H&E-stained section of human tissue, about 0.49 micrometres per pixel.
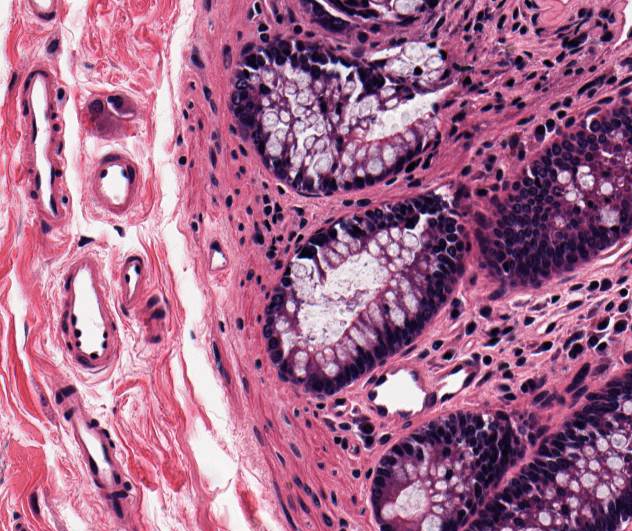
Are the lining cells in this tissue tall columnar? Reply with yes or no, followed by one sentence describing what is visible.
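Yes. The glands are lined by columnar epithelium packed with goblet cells whose mucin vacuoles appear pale and clear.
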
